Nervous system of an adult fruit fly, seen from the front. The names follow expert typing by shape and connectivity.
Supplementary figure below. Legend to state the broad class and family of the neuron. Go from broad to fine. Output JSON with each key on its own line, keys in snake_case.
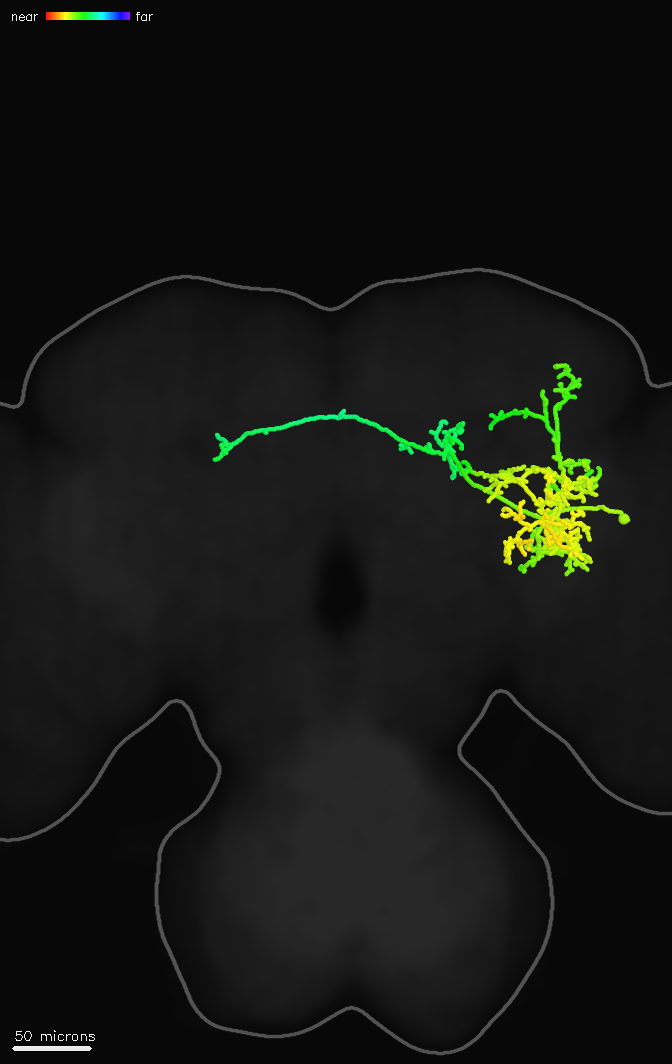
{
 "broad_class": "central-brain intrinsic neuron",
 "family": "hemilineage VLPl2_medial"
}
